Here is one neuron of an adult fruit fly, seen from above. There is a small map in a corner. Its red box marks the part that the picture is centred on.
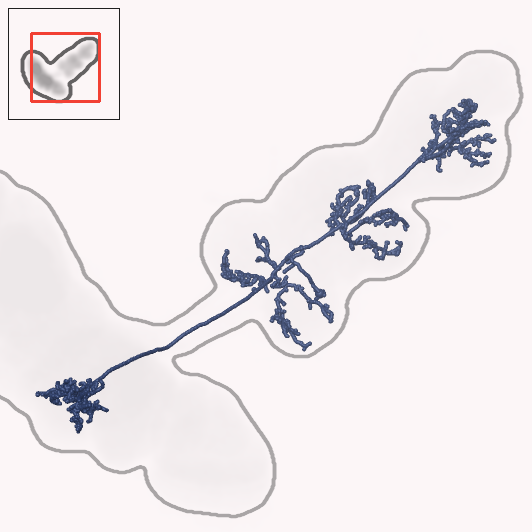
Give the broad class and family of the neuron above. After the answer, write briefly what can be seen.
This is an ascending neuron. The family is hemilineage 05B. The cell body is in the middle of the picture. As drawn here it is wider than it is tall.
